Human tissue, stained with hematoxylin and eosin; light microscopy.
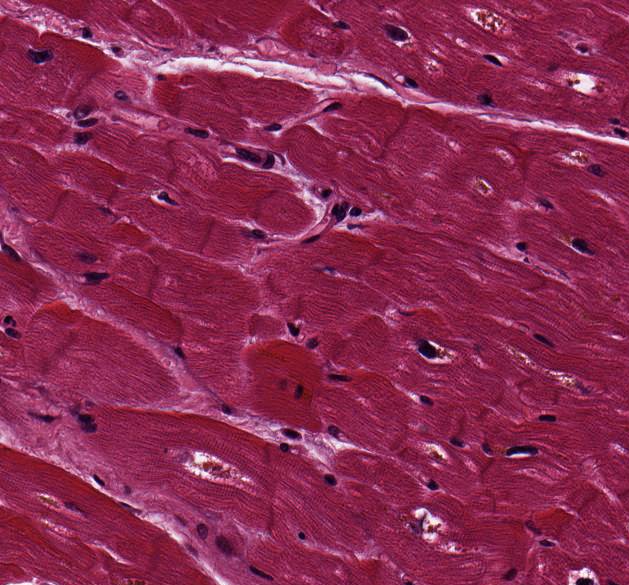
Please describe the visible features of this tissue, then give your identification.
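Look at the pink fibre cytoplasm: fine transverse striations cross it. The muscle nuclei are oval and central. Between the fibres run thin pale pink strands of connective tissue with small dark elongated nuclei, widest as a band across the upper field. There are no fat cells anywhere. This is the left ventricle of the heart.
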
